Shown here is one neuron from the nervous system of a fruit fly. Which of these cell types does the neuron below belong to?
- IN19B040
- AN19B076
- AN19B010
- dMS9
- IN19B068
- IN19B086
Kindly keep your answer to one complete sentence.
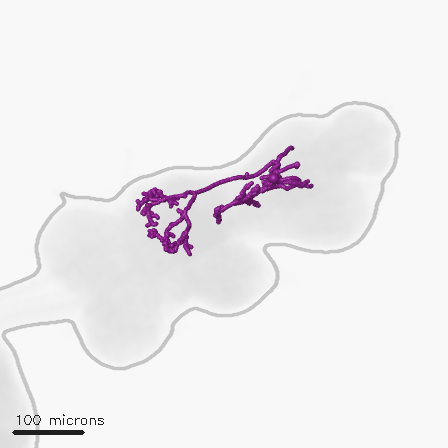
The cell type carried by this neuron is IN19B040.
